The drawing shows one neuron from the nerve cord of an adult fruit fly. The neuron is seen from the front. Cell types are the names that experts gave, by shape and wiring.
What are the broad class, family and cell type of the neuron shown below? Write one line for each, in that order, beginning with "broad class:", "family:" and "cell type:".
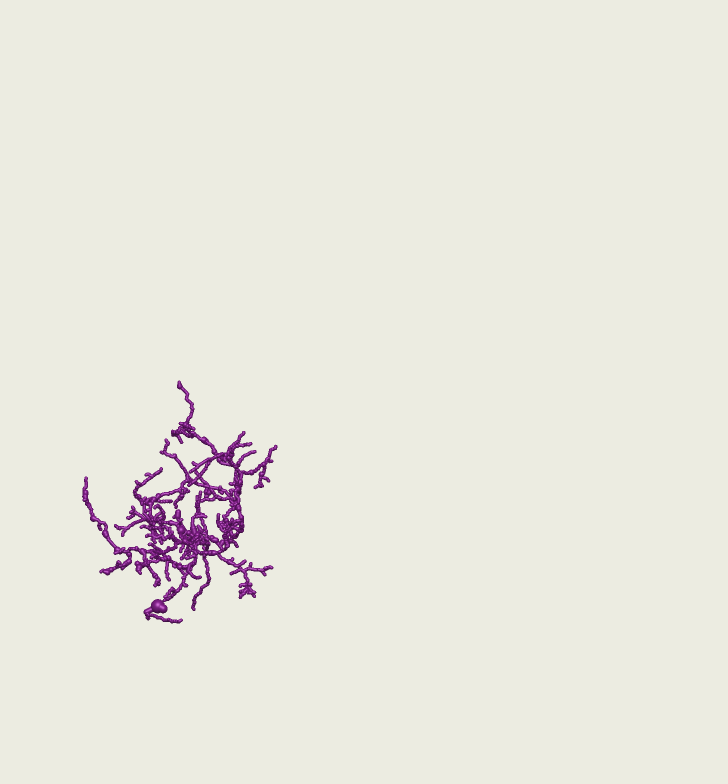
broad class: nerve-cord intrinsic neuron
family: hemilineage 20A.22A
cell type: IN20A.22A017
